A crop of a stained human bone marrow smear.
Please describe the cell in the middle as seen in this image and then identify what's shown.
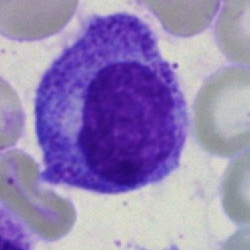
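Seen here is a roughly oval cell whose edge is slightly uneven. No distinct nucleolus shows in its nucleus. Many dark purple granules are scattered through the cytoplasm, and a paler zone of cytoplasm lies on the left side of the nucleus. This is a myelocyte.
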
